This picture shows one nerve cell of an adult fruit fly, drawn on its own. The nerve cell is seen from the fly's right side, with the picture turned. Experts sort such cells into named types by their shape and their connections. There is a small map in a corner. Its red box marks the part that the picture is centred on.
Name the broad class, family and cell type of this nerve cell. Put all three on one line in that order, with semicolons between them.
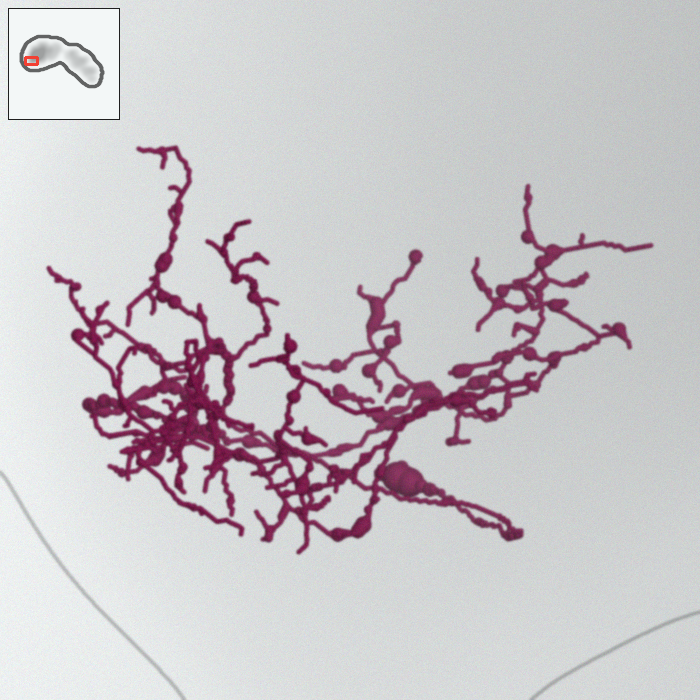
central-brain intrinsic neuron; hemilineage SLPpm3; SLP433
